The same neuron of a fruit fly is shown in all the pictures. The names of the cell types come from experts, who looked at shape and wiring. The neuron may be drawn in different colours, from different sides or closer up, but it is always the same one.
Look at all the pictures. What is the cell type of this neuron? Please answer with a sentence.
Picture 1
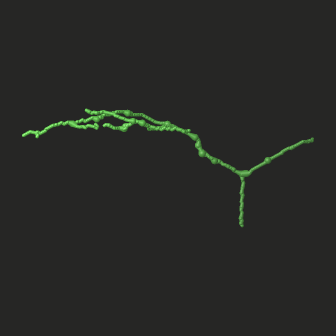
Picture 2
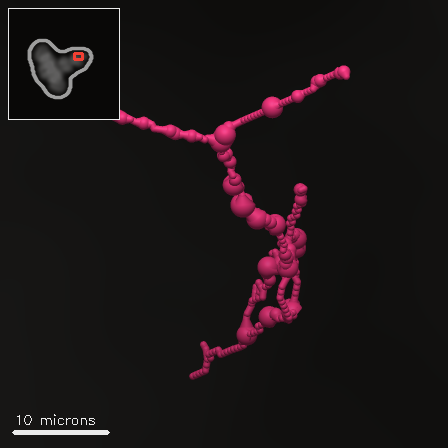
The cell type is SNta27.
